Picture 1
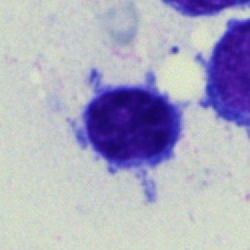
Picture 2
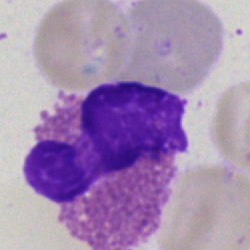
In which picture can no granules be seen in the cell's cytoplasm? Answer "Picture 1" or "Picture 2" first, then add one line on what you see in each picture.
Picture 1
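Picture 1: No granules are seen in the cytoplasm.
Picture 2: The cytoplasm is packed with many coarse, round granules.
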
